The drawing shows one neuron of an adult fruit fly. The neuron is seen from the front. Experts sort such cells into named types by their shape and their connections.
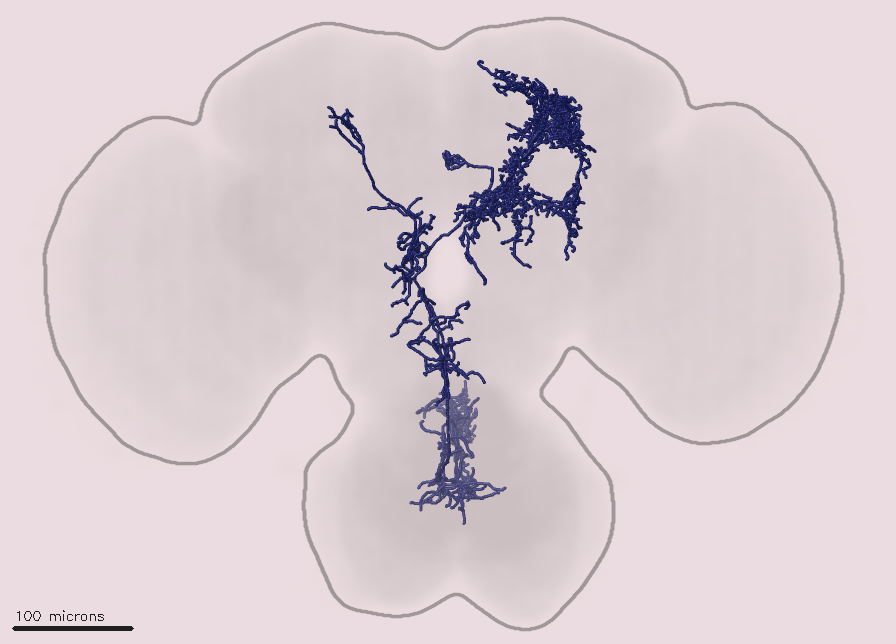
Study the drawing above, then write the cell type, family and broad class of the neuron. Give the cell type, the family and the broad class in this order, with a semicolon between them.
DNp13; hemilineage PSp2; descending neuron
